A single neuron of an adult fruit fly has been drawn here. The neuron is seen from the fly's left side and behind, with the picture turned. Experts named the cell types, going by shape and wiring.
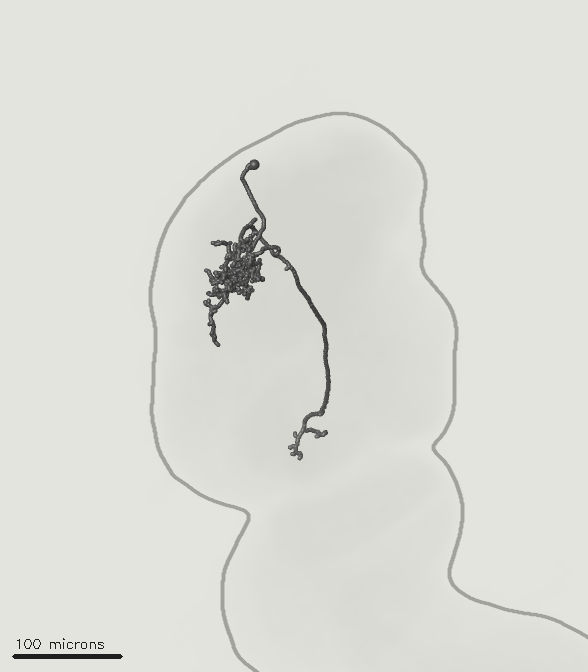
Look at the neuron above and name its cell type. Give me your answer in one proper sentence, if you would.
The neuron is a member of cell type CB3184.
